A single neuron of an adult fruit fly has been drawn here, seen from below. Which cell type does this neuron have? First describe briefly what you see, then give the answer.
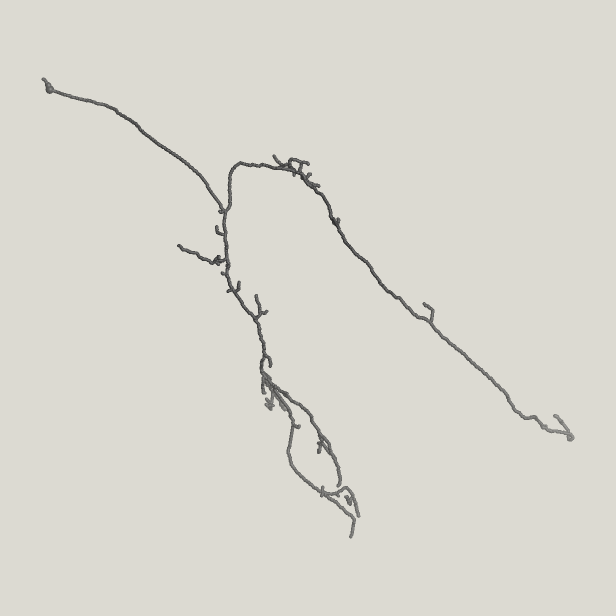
The cell body is at the upper left of the picture. As drawn here it is about as wide as it is tall. It is a nerve-cord intrinsic neuron. Its cell type is IN07B096_b.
